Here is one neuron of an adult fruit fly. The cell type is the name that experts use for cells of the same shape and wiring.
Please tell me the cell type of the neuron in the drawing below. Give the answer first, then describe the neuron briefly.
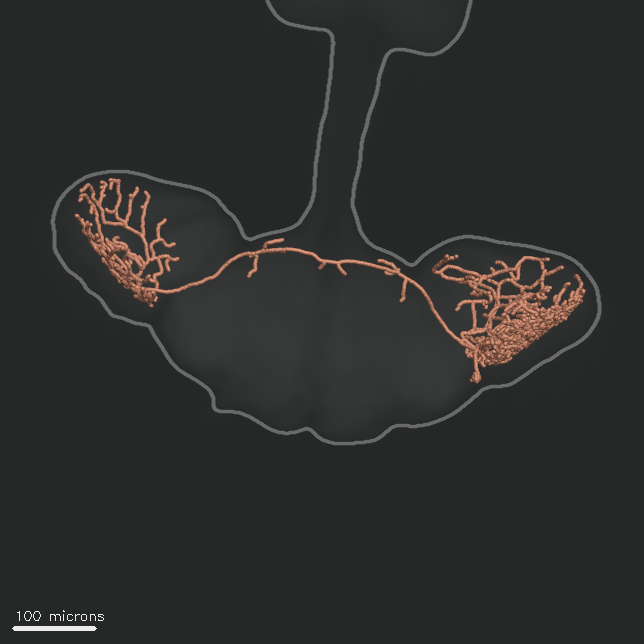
The cell type is MeVPMe2. Its broad class is visual projection neuron. It is in the brain and does not reach the nerve cord. By the scale bar it is about 650 microns wide in this view. Dozens of branch ends can be seen.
